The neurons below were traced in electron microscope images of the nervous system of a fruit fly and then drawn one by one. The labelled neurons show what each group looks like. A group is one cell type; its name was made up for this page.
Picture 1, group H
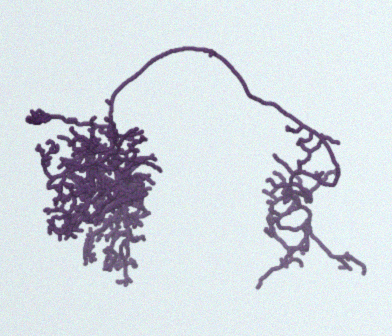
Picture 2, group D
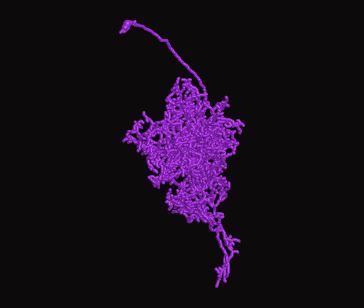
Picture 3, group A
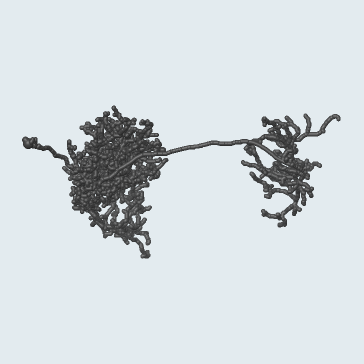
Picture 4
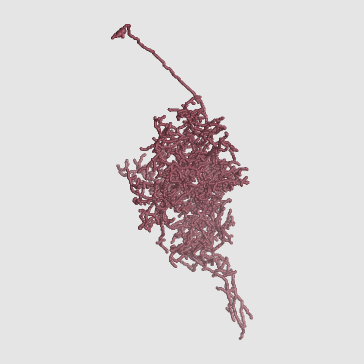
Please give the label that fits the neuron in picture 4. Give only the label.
group D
